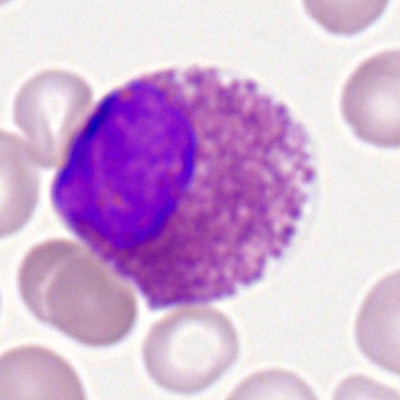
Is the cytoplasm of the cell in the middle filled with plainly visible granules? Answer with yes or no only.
Yes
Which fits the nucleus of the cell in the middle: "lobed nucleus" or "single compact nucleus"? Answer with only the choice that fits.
Single compact nucleus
